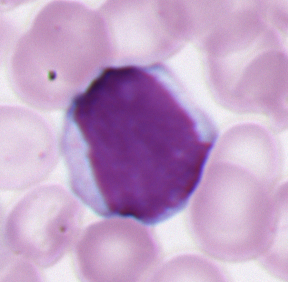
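Typical lymphocyte from a peripheral blood smear: an oval nucleus, free of indentation or lobes, fills most of the cell and leaves only a narrow rim of cytoplasm. Its chromatin stains dark purple and looks fairly even throughout. No vacuoles are seen in the cytoplasm.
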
